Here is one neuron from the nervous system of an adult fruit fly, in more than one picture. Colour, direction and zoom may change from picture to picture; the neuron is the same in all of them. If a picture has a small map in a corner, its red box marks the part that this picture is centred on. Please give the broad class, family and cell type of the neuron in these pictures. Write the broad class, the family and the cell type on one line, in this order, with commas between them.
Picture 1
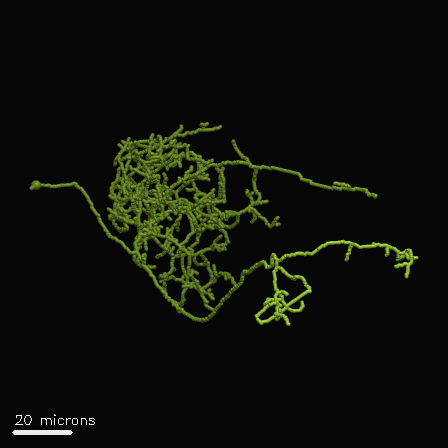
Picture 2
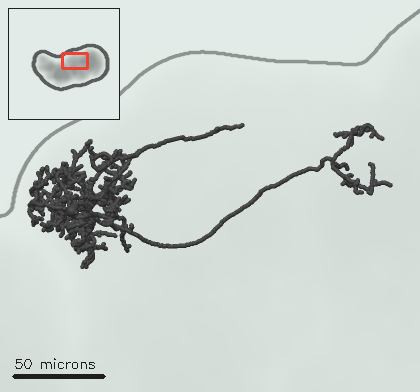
central-brain intrinsic neuron, hemilineage LHl2_dorsal, LHAD1b2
